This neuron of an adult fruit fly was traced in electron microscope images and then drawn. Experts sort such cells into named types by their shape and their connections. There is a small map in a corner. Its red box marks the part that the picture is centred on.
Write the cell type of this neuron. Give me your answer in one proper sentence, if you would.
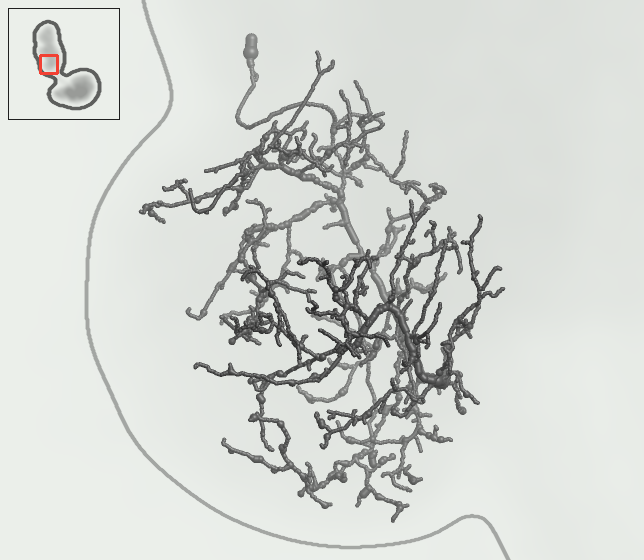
This neuron is included in the cell type IN03A017.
